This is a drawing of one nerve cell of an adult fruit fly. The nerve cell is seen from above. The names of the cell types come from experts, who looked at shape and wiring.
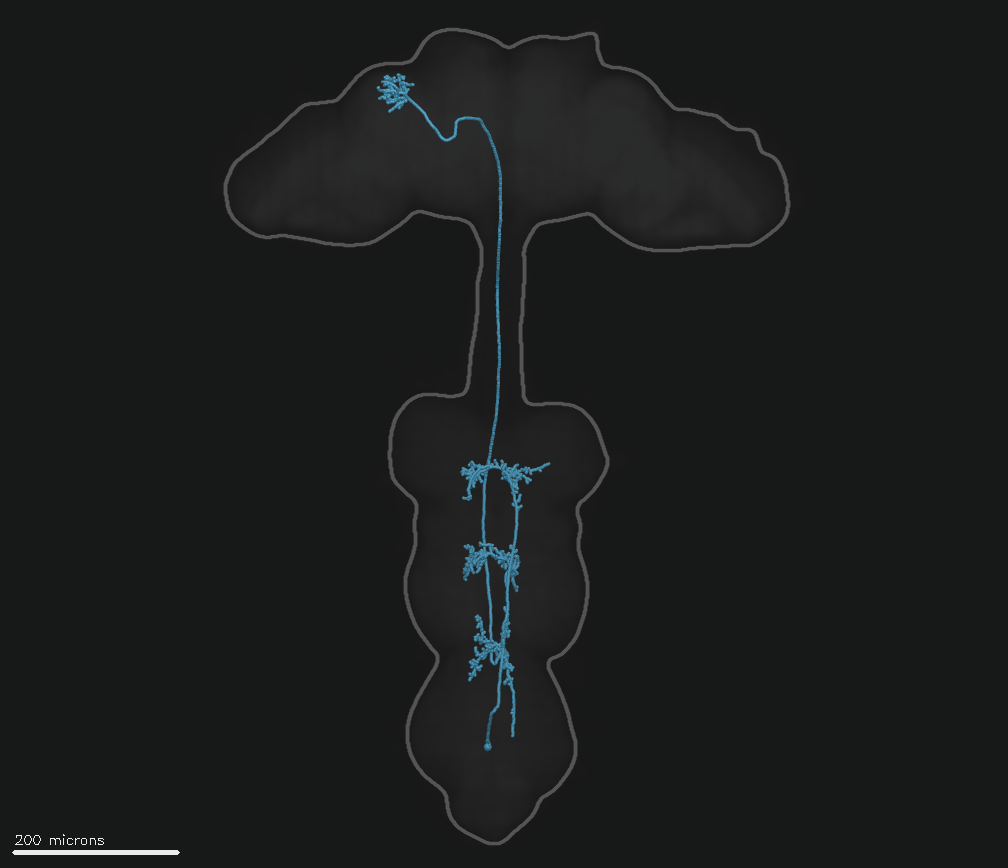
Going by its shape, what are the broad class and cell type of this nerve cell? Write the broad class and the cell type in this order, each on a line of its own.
ascending neuron
ANXXX098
